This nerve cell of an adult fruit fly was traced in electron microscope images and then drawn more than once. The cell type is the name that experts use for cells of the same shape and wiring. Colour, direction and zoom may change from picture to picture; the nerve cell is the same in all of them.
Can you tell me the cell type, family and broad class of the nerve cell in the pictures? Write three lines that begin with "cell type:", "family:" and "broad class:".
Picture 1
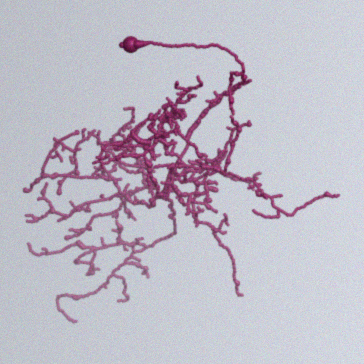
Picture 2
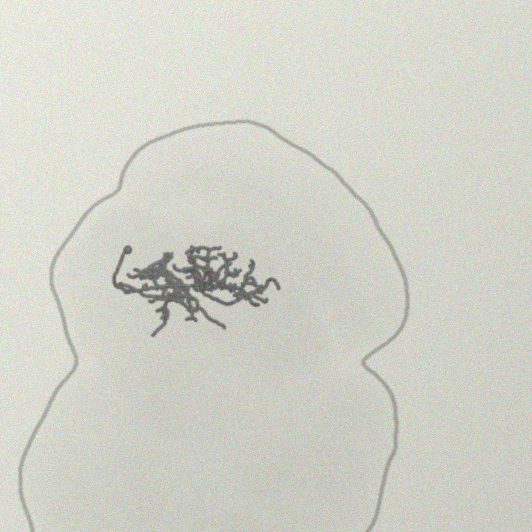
cell type: LoVP36
family: hemilineage SLPpl2
broad class: visual projection neuron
